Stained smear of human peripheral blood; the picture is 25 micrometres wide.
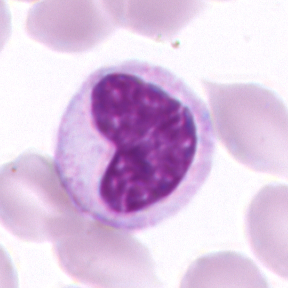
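Metamyelocyte, the cell in the middle of a stained peripheral blood smear, about 14 micrometres across. Its nucleus, about 12 by 9 micrometres and filling about 50% of the cell's area, has a notch on its left side that gives it a kidney shape. The nucleus sits toward the right, so the widest band of cytoplasm lies on the left. This cytoplasm is pale greyish-lilac, with fine, dust-like pinkish granules scattered through it.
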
